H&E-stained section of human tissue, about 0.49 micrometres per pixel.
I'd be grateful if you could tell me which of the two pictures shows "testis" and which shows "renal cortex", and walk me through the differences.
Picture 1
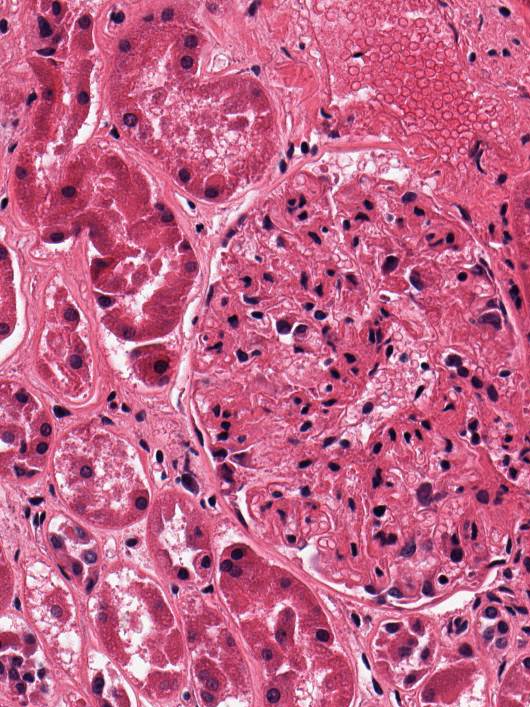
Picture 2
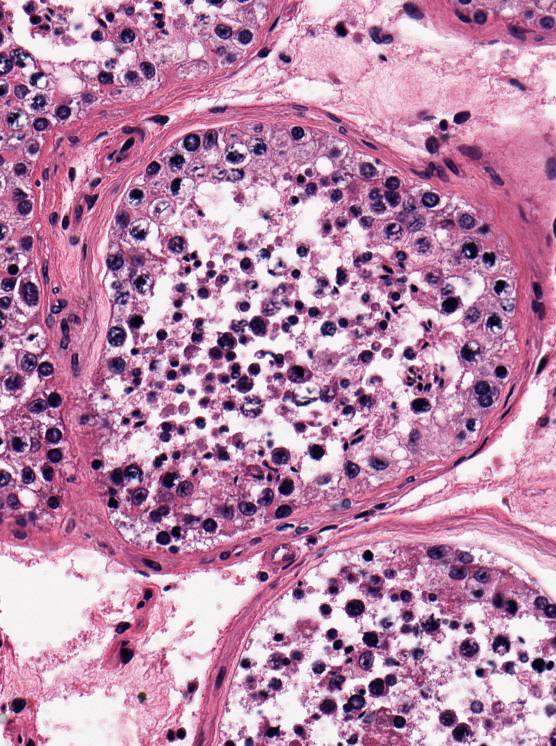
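To start: picture 1 is renal cortex; picture 2 is testis. Structure: a large rounded glomerulus fills the right half of the renal cortex field, tubules packed to its left, while the testis shows a lining of many layers of rounded cells. Cells: renal tubule cells have abundant deep pink granular cytoplasm; the testis tubule centre has numerous small, round, densely dark nuclei and loose cells among pale vacuole-like spaces, with no clear open lumen. Between tubules: scant thin strands in the renal cortex, but pale pink, loose tissue with few cells at the testis upper right.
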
